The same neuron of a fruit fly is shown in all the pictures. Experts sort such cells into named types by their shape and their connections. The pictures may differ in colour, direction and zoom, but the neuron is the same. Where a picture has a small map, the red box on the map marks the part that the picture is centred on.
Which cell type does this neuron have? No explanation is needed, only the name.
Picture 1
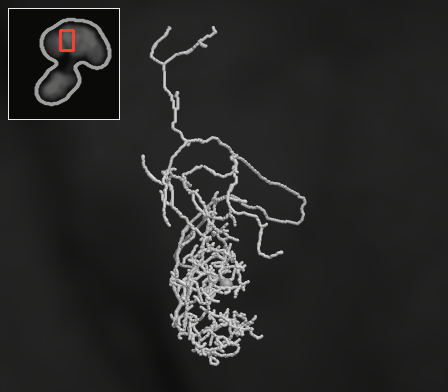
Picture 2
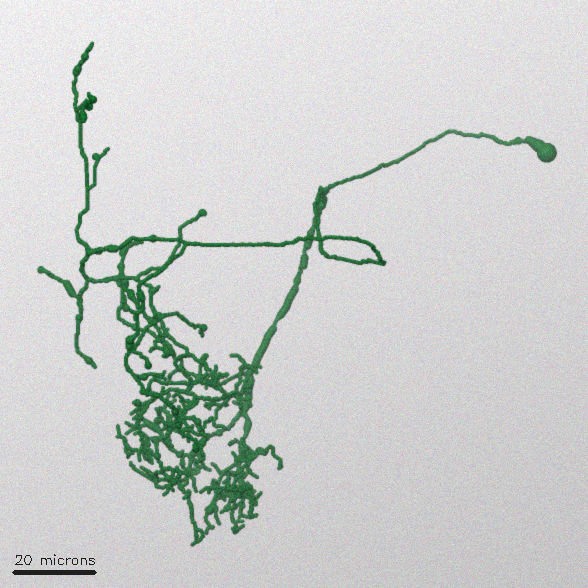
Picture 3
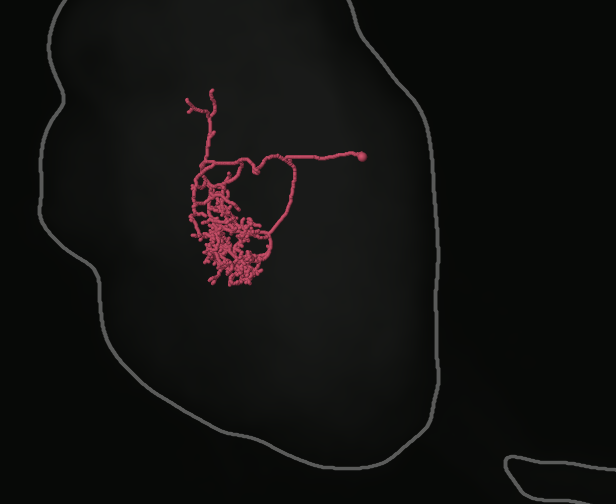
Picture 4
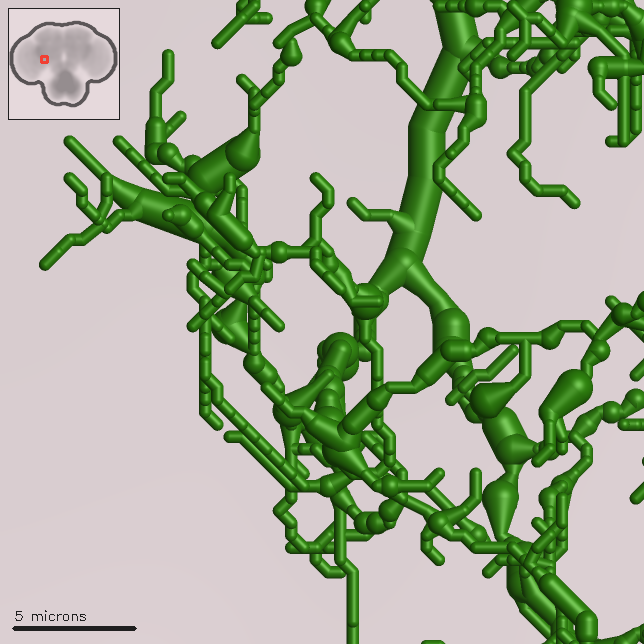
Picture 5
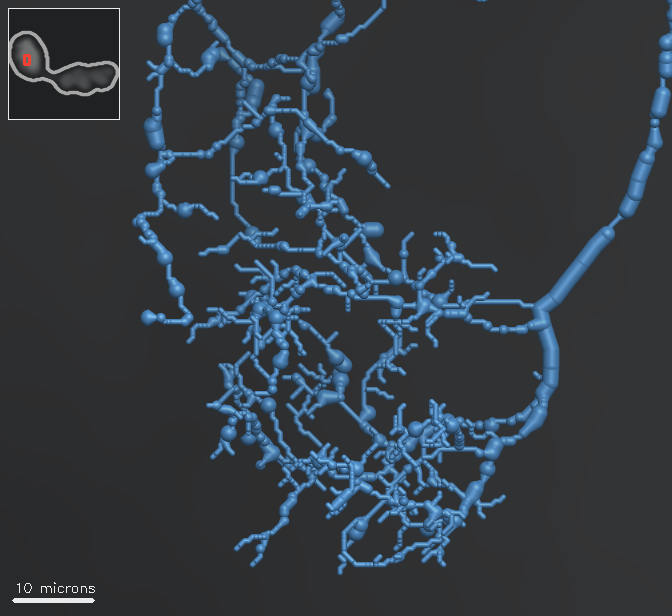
CB3305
